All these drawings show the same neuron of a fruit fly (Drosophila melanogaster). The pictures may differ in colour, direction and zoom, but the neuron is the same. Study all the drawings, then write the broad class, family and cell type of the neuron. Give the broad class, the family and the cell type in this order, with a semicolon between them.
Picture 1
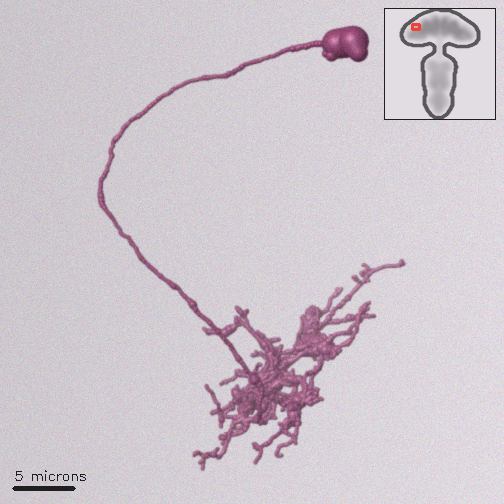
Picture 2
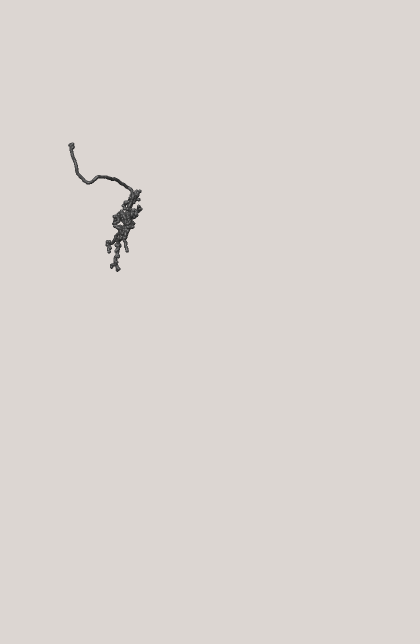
optic-lobe intrinsic neuron; Dm; Dm8a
